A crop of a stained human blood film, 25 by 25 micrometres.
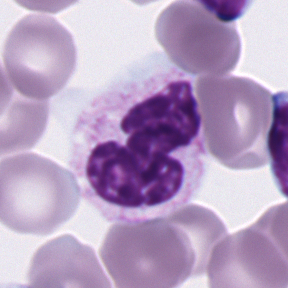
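Segmented neutrophil, the nucleated cell at the centre of a stained blood smear. Looking closely, its nucleus is divided into several lobes that remain joined together, and I can make out no nucleoli within it. Fine pink granules seem sprinkled through the cytoplasm, while I find no vacuoles there.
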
